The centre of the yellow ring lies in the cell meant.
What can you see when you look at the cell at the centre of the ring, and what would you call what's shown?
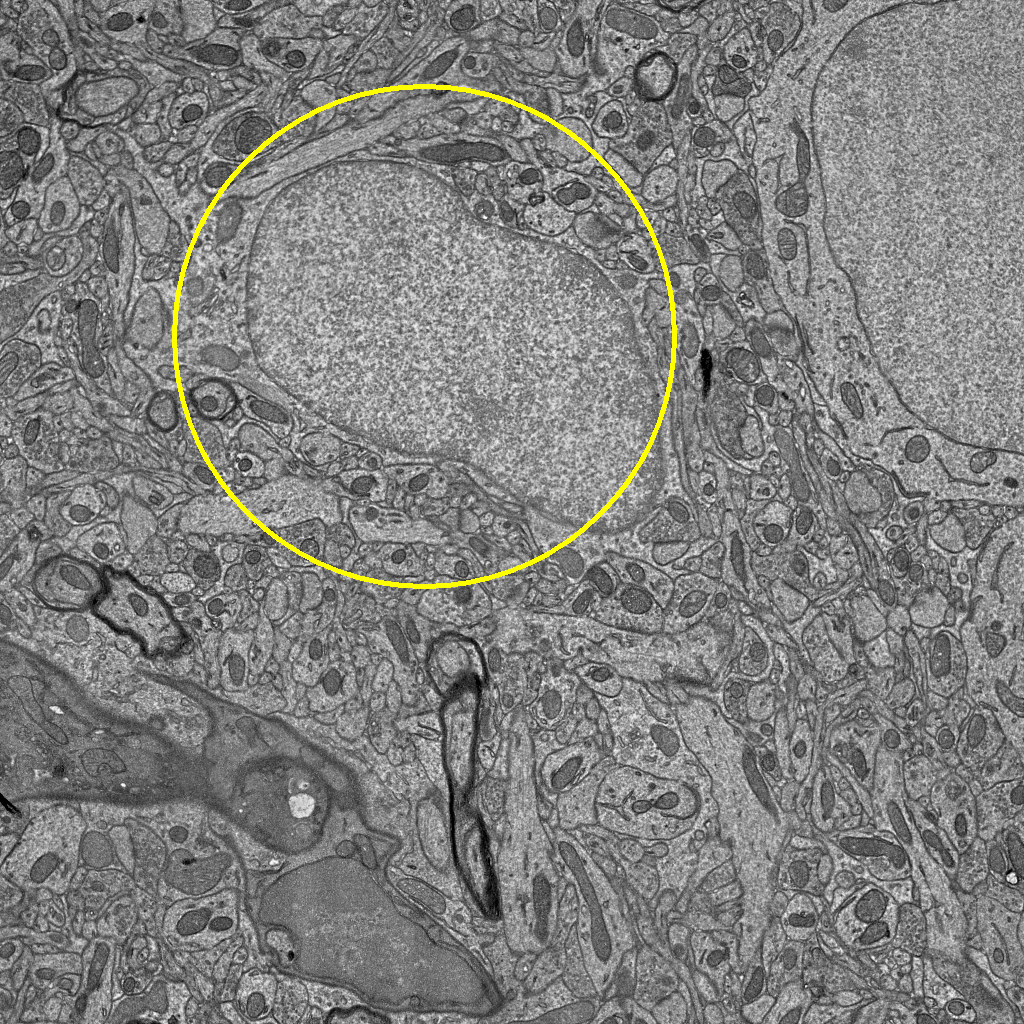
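Nucleus elongated, running diagonally from upper left to lower right. Outline closed all round within the picture. Envelope smooth, no deep infoldings. Chromatin finely granular and evenly dispersed; no thick dark clumps along the envelope. Cell at ring centre: astrocyte.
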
